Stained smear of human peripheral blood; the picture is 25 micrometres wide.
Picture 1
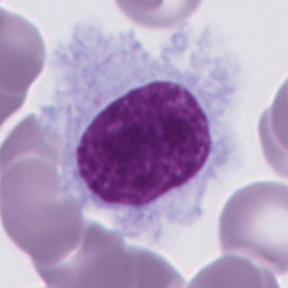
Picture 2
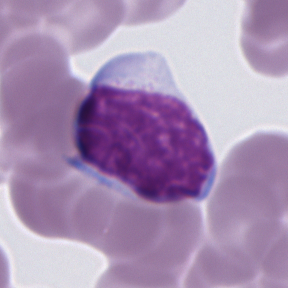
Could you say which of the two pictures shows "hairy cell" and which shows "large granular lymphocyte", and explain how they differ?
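Picture 1: hairy cell. Picture 2: large granular lymphocyte. Granules: no distinct coloured ones in the hairy cell; a few fine reddish-purple ones in the large granular lymphocyte, along the upper edge of the nucleus.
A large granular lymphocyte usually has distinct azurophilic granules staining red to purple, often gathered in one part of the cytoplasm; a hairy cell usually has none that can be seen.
Picture 2 matches in colour and grouping, though its granules are fine rather than coarse. Outline: picture 1 ragged, with many fine hair-like projections around the edge; picture 2 with a deeper blue rim at the lower left, where it meets neighbouring red cells. Nucleus: picture 1 chromatin mottled, no sharply outlined nucleolus; picture 2 no distinct nucleoli, nucleus about 13 by 10 micrometres, filling about 80% of the cell's area.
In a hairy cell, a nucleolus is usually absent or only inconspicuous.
Cytoplasm: picture 1 pale greyish-blue; picture 2 without visible vacuoles. Surroundings: red cells close on several sides in picture 1, pressing on the left and lower sides in picture 2.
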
